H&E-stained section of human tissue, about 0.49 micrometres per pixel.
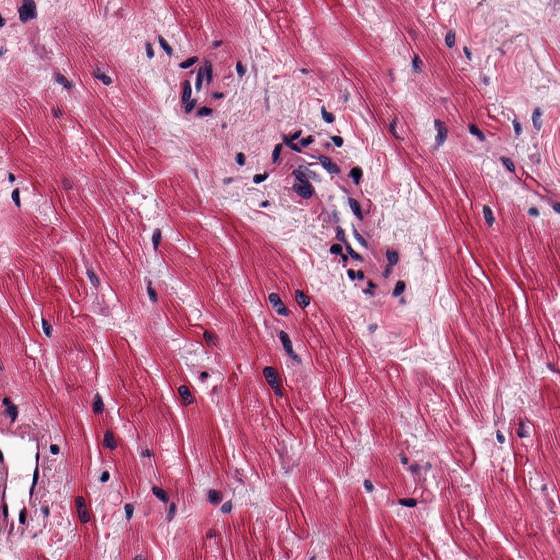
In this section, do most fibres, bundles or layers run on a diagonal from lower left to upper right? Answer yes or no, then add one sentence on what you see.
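No. Muscle fibres fill most of the field and run obliquely from upper left toward lower right.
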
